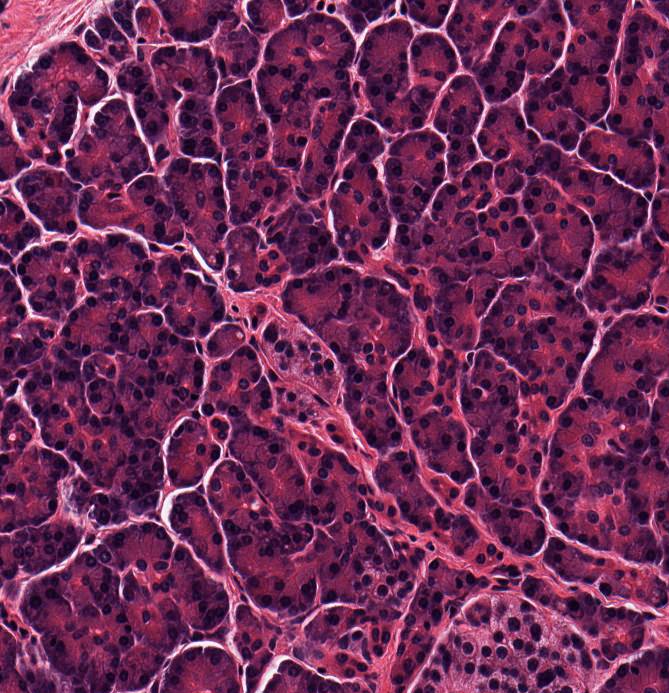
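Pancreas. Closely packed rounded acini fill almost the whole field. Acinar cell cytoplasm is pink and eosinophilic towards the centre of each acinus and darker purple and basophilic at the periphery, where round, dark nuclei sit near the cell bases. At lower right, a paler-staining cluster of cells with round nuclei differs from the surrounding acini.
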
